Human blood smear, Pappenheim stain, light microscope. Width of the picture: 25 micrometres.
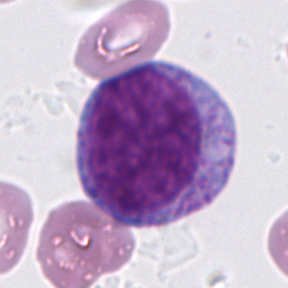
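Promyelocyte, from a stained smear of human peripheral blood. The outline looks round and smooth, and the cell comes to about 14 micrometres across. Its nucleus, about 14 by 10 micrometres, sits toward the left and takes up about 70% of the cell's area, so most of the cytoplasm lies on the right. That cytoplasm is blue, and fine purple-red granules are scattered through it.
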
